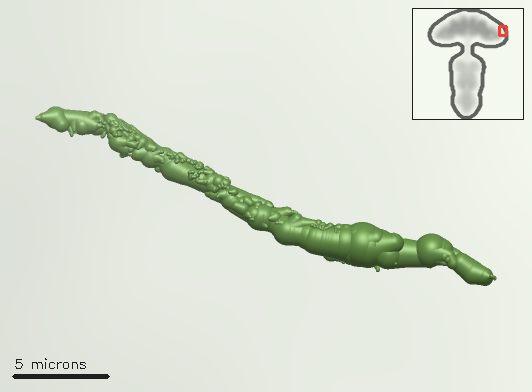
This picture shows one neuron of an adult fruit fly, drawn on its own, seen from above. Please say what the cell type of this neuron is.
R1-R6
